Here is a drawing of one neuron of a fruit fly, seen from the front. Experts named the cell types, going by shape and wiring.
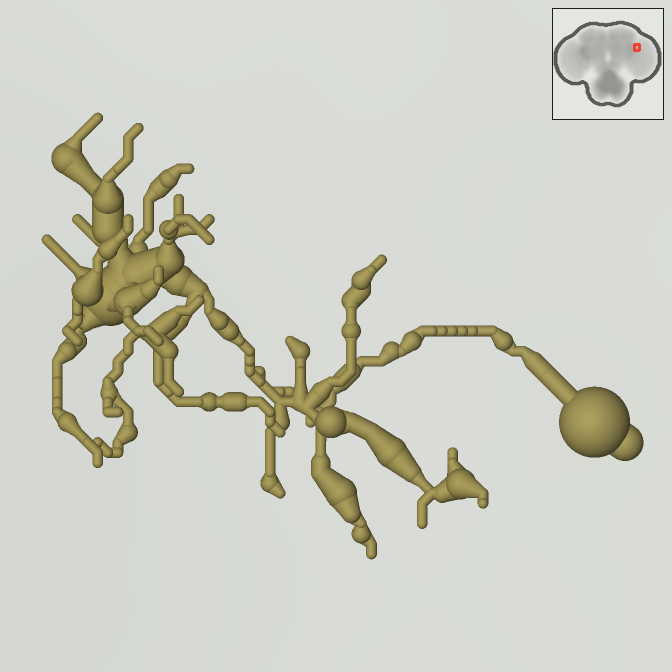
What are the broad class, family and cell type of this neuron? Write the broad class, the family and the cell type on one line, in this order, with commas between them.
optic-lobe intrinsic neuron, T, T5a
